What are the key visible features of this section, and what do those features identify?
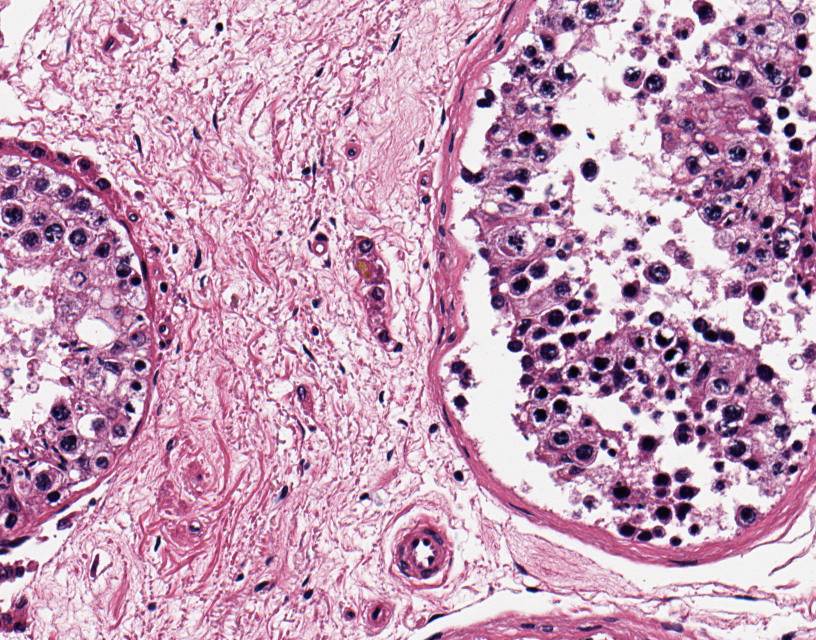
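Two rounded tubules lie at the left and right edges of the field. A broad central band of loose connective tissue separates them. This stroma is pale and loose, with wispy pink fibres and scattered spindle-shaped nuclei. No fat cells are present in it. The left tubule holds a few clear round vacuoles among its cells. The section is testis.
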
